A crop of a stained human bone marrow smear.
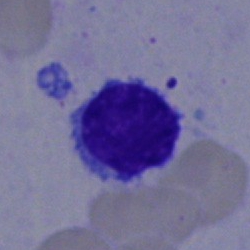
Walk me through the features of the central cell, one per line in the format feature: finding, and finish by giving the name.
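Shape: roughly round, with a slightly irregular, fuzzy border
Lower left border: look here, it seems frayed, with small blebs
Chromatin: a deep, dense purple throughout the nucleus
Nucleus: fills most of the cell
Cytoplasm: only a narrow rim left around it
So this one is: a lymphocyte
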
